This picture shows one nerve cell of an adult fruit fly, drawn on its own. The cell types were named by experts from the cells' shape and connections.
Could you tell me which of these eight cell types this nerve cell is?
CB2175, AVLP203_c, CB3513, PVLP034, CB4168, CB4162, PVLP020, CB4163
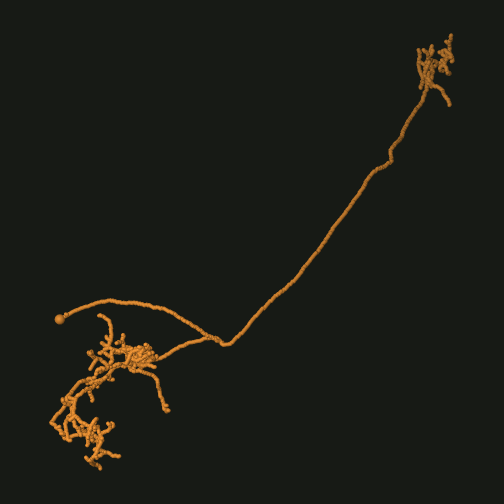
CB4168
